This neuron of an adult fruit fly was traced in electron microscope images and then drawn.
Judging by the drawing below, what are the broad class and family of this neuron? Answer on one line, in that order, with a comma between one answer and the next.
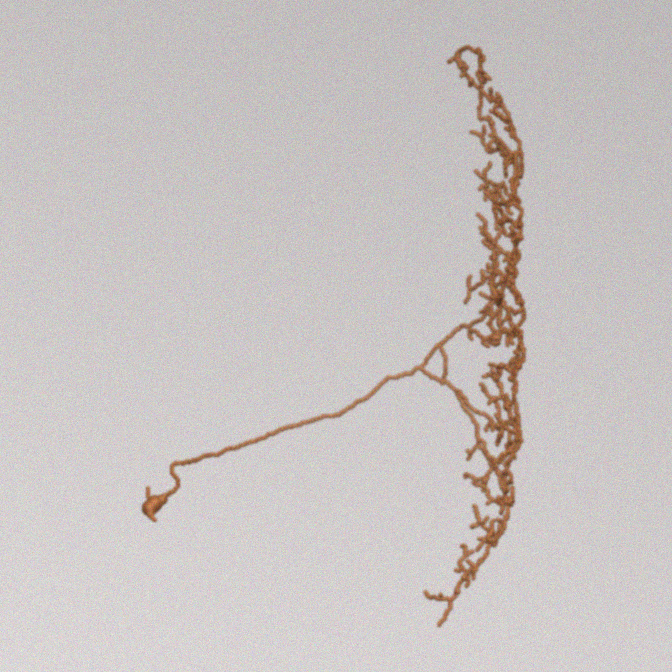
optic-lobe intrinsic neuron, Li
